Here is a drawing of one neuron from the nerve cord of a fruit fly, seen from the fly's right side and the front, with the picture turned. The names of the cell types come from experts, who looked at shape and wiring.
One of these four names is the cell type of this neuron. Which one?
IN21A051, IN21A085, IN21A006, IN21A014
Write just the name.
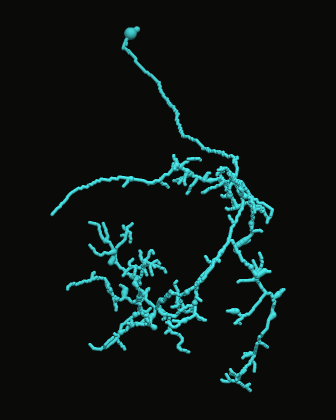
IN21A085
